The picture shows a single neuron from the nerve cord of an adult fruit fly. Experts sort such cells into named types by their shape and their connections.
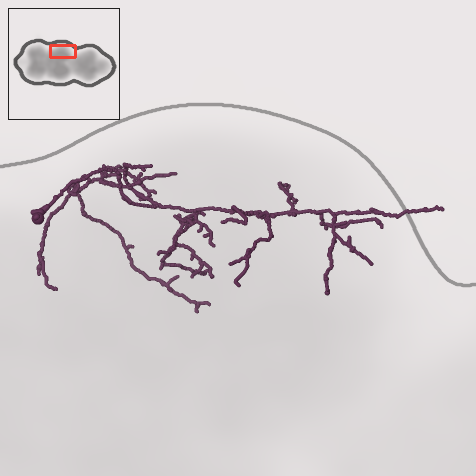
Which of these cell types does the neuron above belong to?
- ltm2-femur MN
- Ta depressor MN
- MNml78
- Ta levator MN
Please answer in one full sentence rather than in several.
For this neuron, the cell type is MNml78.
